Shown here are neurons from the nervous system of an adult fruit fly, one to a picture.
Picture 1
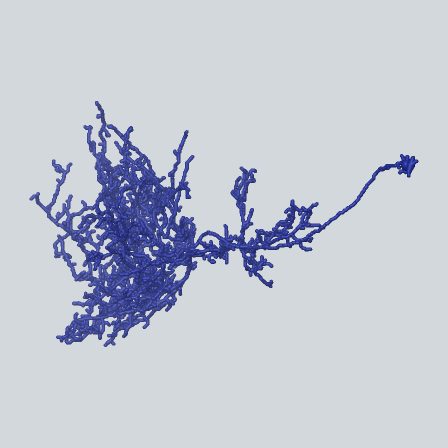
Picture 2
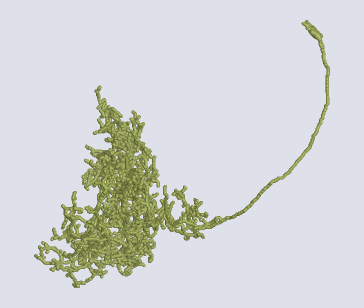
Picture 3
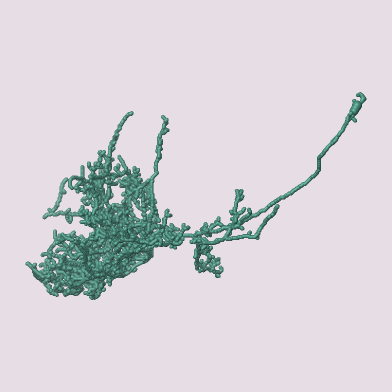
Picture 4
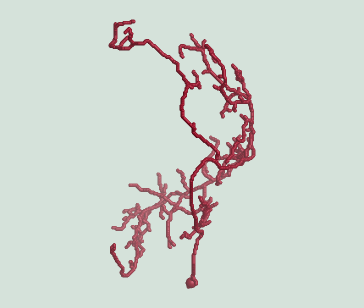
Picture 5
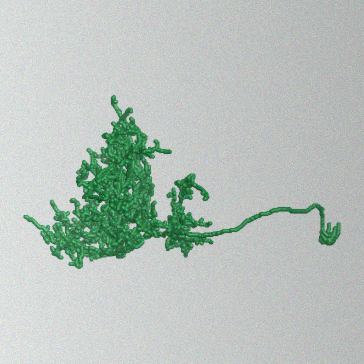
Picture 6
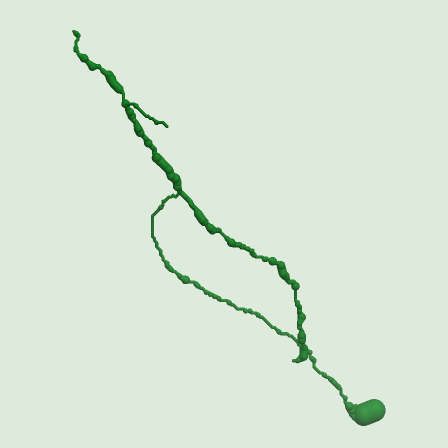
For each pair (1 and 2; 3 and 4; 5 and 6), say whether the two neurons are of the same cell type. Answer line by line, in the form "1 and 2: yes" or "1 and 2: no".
1 and 2: yes
3 and 4: no
5 and 6: no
